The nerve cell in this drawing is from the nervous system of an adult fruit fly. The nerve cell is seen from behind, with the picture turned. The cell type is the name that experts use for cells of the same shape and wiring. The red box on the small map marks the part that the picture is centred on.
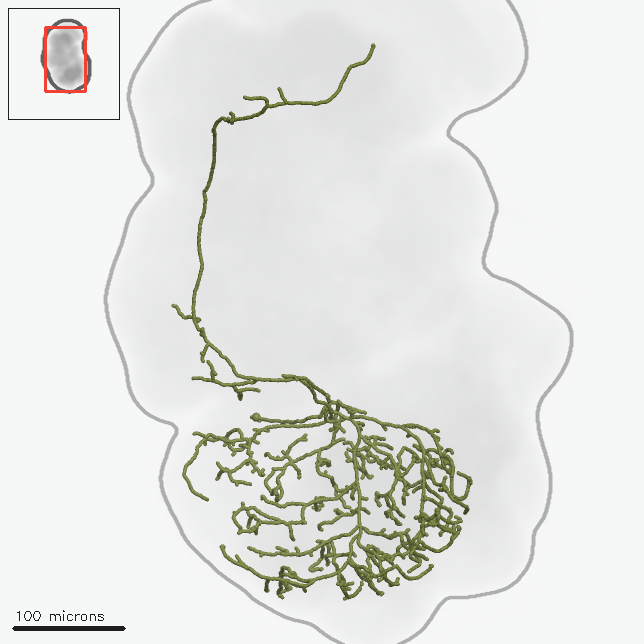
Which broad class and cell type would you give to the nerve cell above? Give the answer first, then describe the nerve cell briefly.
This is a visual projection neuron. It is of cell type aMe12. From top to bottom in the picture it spans about 500 microns. The picture shows dozens of branch ends.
